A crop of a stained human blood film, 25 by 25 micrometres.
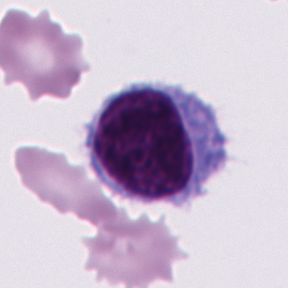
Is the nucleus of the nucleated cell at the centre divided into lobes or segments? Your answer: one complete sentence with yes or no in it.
No, the nucleus is not split into segments; it is one compact round, oval or kidney-shaped mass.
